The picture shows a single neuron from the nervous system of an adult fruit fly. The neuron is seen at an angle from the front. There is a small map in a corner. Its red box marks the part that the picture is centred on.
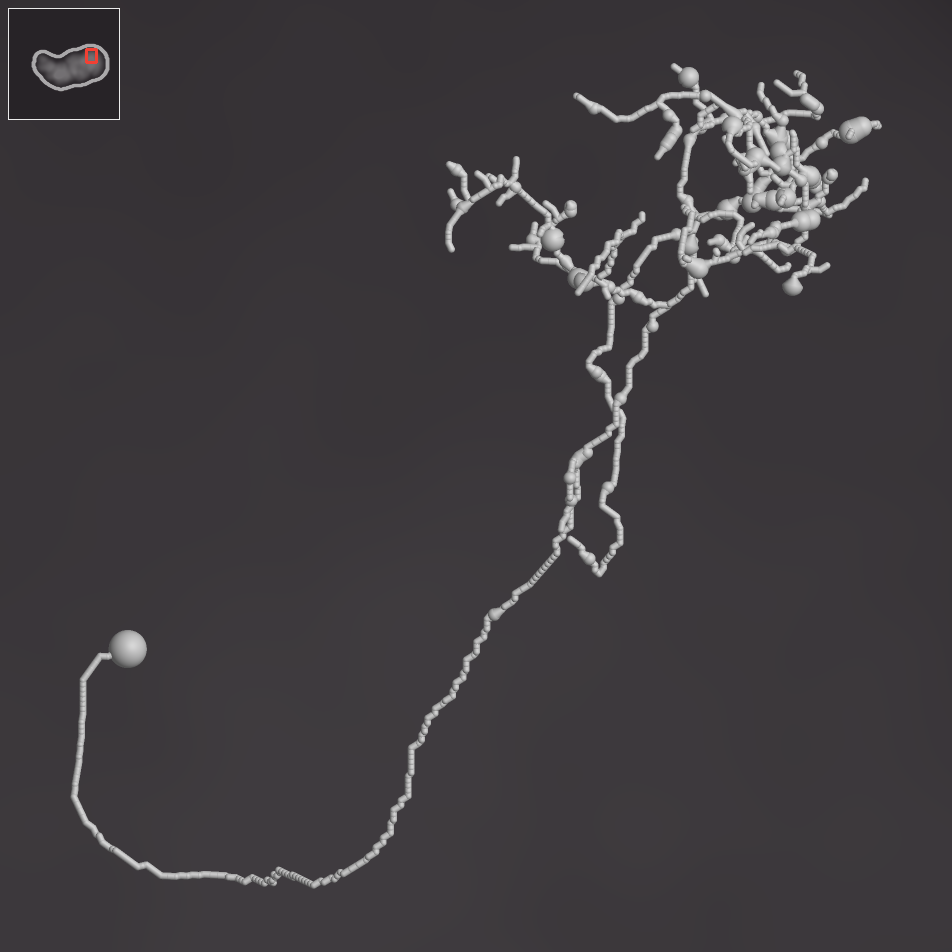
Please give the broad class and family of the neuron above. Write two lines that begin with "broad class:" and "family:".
broad class: central-brain intrinsic neuron
family: hemilineage VPNp&v1_posterior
